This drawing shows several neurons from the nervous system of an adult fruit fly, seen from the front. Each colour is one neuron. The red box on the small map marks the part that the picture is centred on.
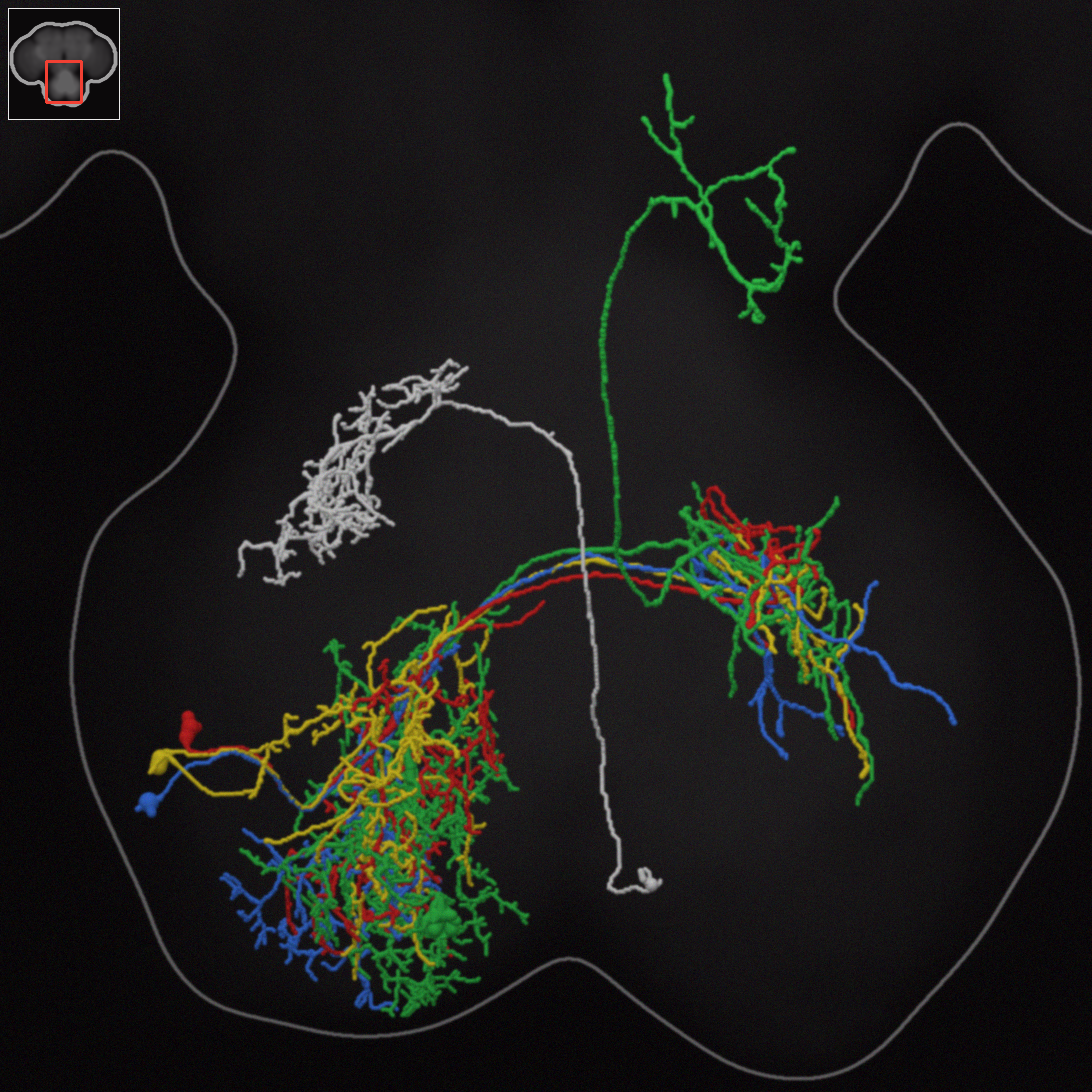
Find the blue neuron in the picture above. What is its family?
hemilineage 08B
